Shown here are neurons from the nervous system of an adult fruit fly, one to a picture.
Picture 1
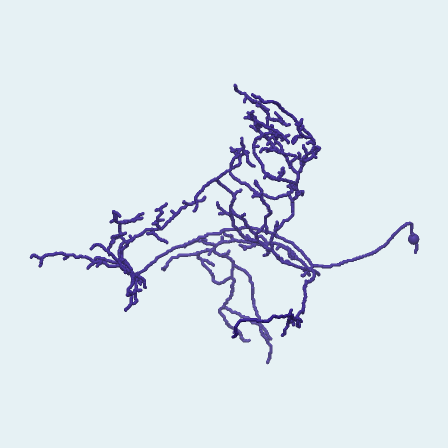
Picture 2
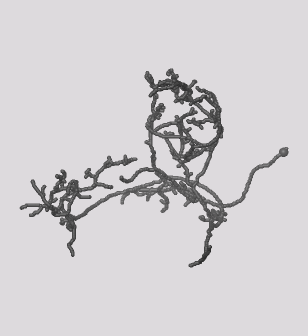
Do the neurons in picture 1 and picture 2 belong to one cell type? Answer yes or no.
yes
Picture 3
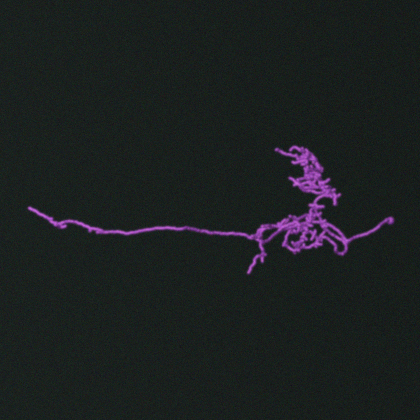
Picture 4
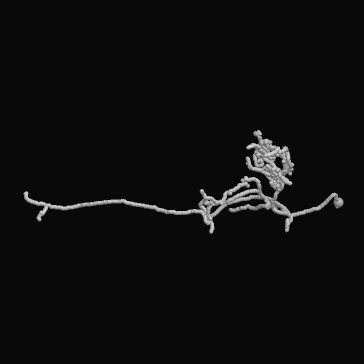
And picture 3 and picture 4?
no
